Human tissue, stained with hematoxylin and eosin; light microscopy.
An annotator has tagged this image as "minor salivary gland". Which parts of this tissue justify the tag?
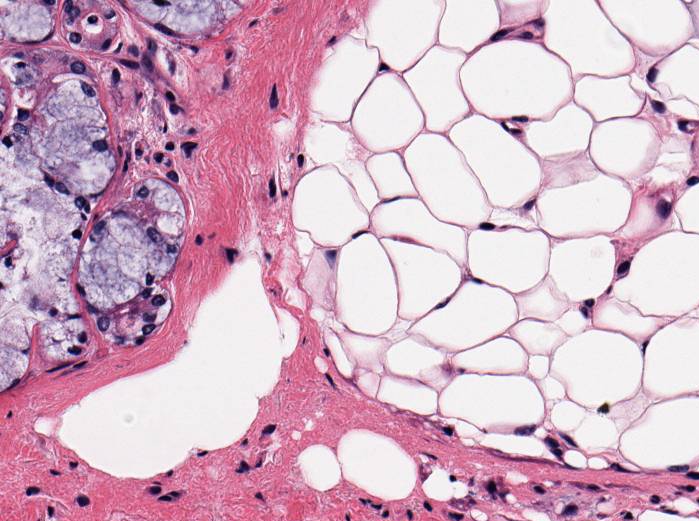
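It's minor salivary gland, though the glandular tissue only takes the upper left; a band of fibrous tissue runs through the centre and fat fills the right half.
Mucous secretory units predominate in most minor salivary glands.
That fits the acini up there, whose cells have pale blue-grey, foamy mucous cytoplasm.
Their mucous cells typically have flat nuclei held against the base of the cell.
In line with that, the small dark nuclei here sit pressed to the outer edge of the acini. Over in the fat, the few adipocyte nuclei are flattened against the cell edges.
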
